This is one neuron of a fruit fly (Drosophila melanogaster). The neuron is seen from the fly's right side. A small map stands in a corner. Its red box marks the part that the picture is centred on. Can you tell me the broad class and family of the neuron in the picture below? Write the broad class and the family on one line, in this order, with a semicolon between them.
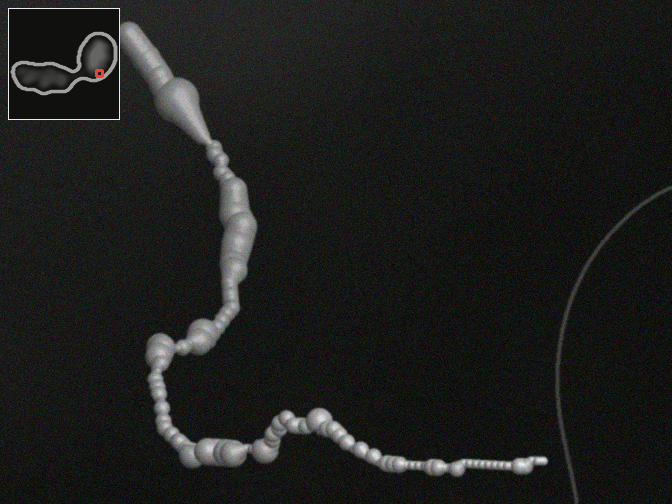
photoreceptor or other optic-lobe sensory neuron; class visual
